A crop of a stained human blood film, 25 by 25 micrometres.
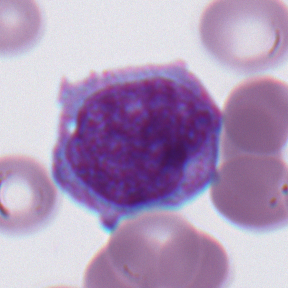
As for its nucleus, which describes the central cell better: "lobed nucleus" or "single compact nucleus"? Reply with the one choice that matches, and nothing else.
Single compact nucleus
